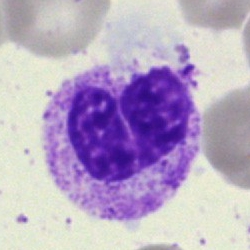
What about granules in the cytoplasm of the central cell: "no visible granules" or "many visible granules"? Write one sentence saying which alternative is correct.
The cytoplasm of the cell carries many visible granules.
